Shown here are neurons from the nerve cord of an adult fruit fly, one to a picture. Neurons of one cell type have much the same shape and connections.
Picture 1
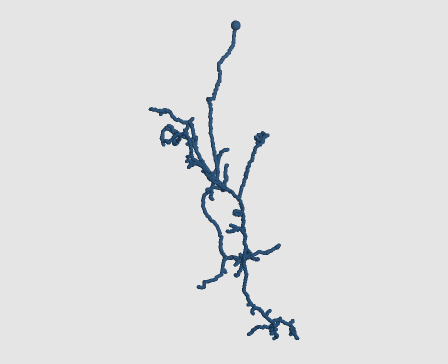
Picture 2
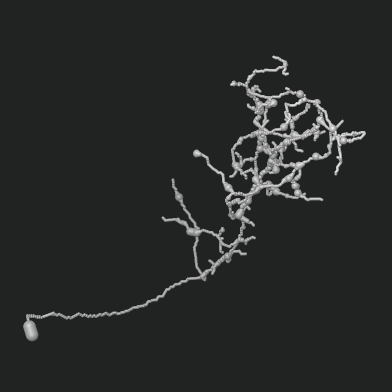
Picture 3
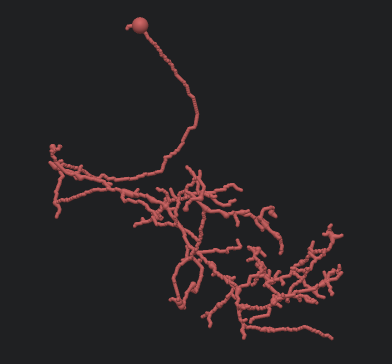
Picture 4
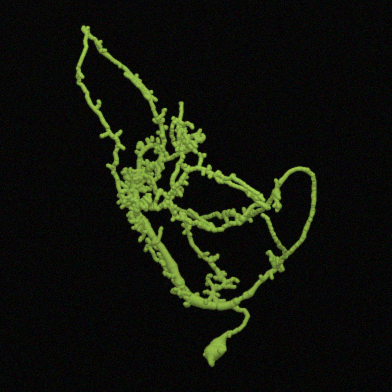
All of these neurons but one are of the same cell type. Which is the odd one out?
4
